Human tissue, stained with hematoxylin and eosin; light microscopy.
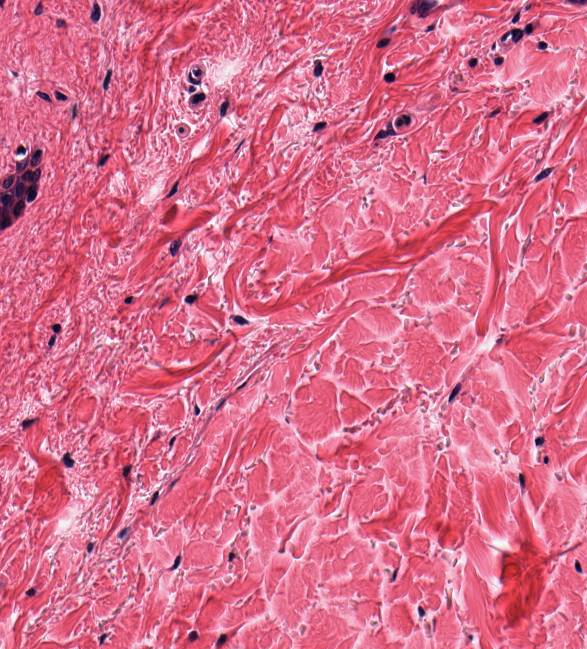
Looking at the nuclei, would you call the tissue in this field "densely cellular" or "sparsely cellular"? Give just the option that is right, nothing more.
Sparsely cellular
